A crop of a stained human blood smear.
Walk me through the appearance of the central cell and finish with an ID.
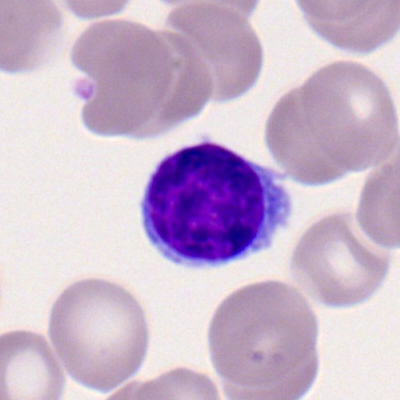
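Most of the cell is taken up by the nucleus, whose dense dark purple chromatin has darker clumped patches. Scant pale blue cytoplasm is widest on the right, where its edge is ragged with small projections. This is a lymphocyte.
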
